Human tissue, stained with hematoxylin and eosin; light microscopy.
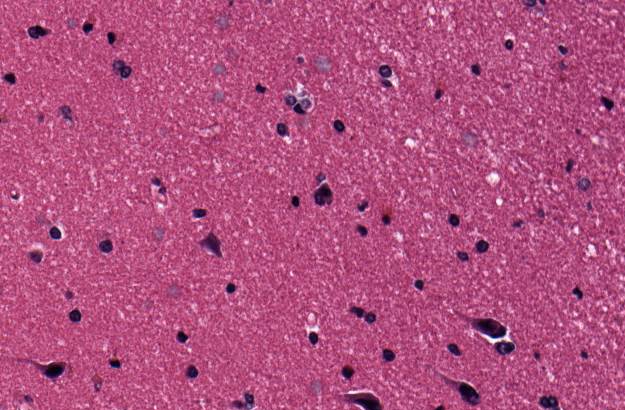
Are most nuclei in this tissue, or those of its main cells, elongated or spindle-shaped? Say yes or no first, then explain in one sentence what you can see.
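No. Most nuclei are small, round and densely dark with little visible cytoplasm, consistent with glial cells.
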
